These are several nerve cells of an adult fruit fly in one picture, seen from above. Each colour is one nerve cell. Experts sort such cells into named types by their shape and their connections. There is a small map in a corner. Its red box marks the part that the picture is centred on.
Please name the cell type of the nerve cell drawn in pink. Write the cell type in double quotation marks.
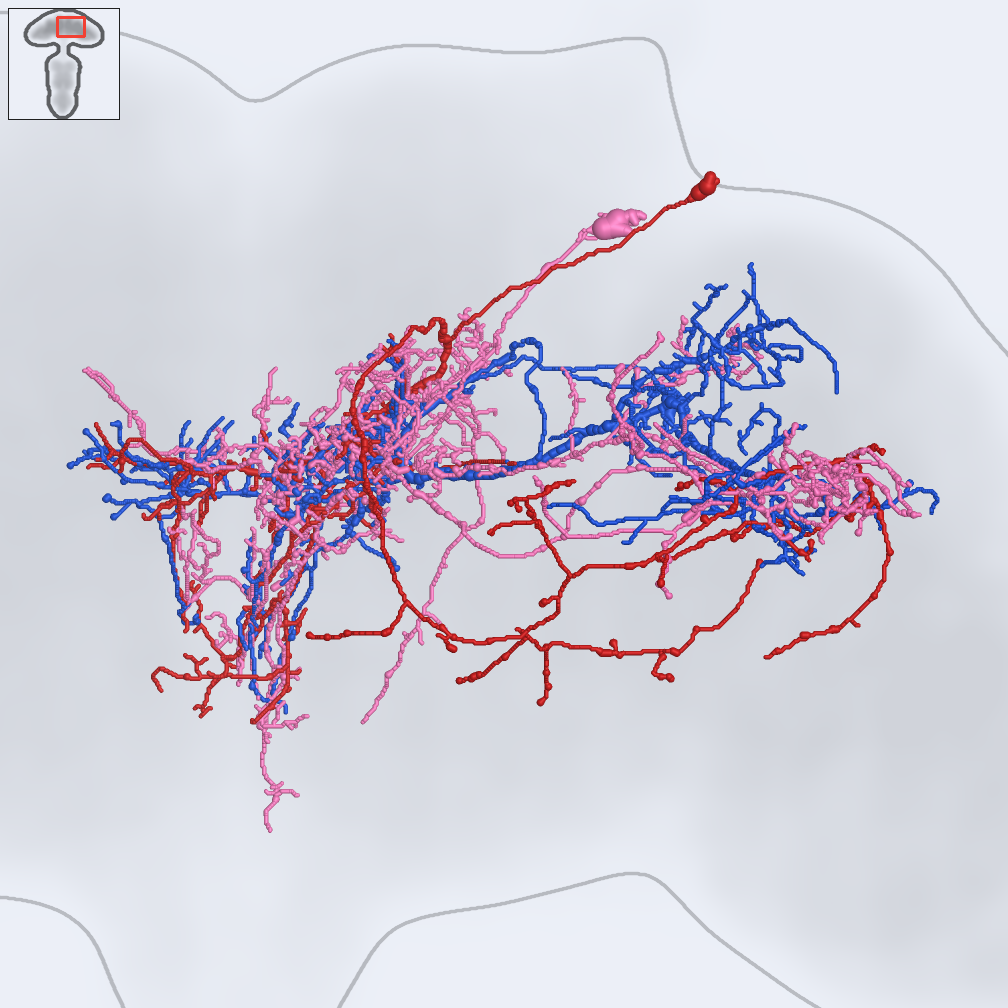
"GNG640"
